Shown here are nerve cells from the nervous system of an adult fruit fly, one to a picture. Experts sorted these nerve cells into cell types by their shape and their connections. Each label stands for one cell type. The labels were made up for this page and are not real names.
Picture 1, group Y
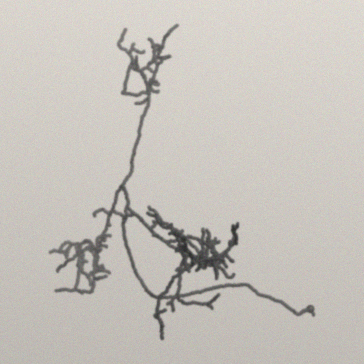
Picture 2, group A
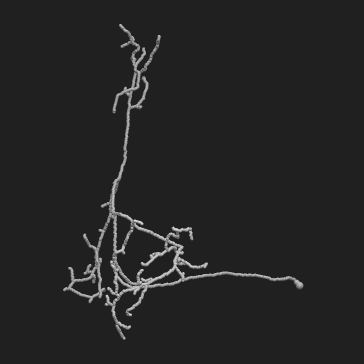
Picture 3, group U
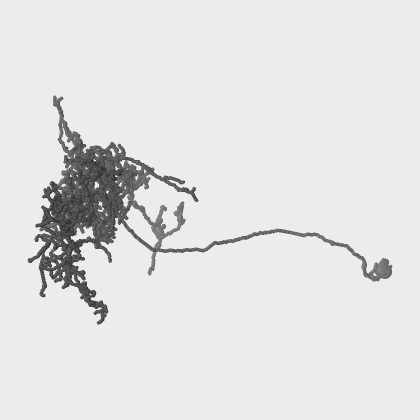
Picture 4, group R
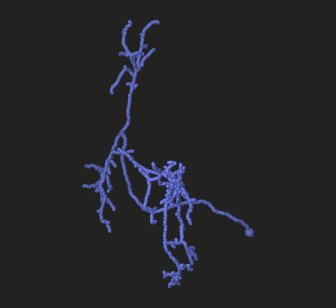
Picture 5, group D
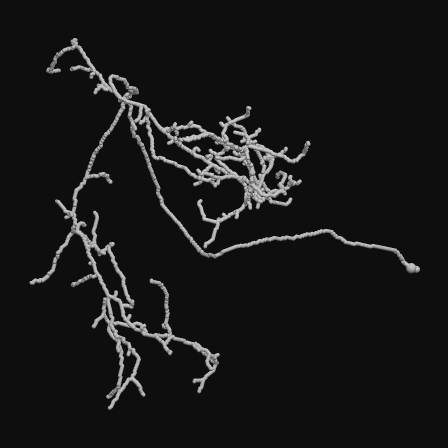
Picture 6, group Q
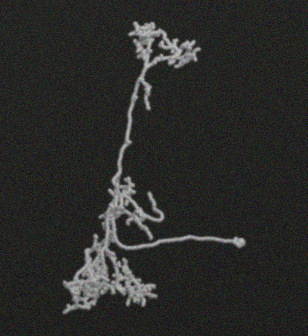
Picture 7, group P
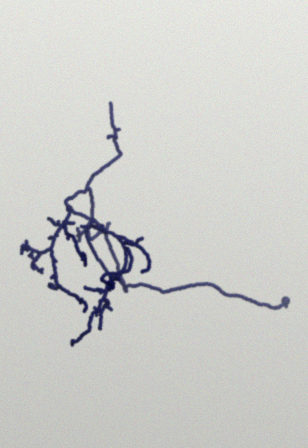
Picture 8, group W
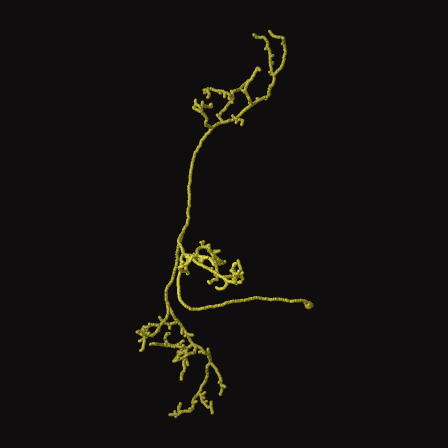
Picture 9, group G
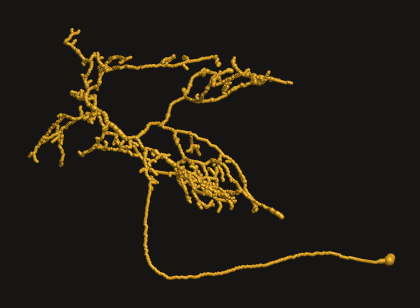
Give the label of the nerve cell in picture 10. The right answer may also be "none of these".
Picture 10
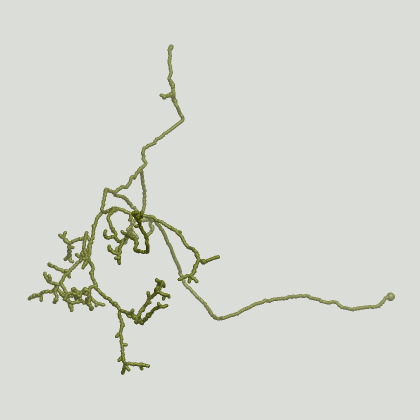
group P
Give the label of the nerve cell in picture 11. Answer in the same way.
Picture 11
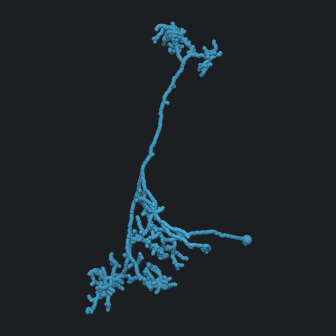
group Q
